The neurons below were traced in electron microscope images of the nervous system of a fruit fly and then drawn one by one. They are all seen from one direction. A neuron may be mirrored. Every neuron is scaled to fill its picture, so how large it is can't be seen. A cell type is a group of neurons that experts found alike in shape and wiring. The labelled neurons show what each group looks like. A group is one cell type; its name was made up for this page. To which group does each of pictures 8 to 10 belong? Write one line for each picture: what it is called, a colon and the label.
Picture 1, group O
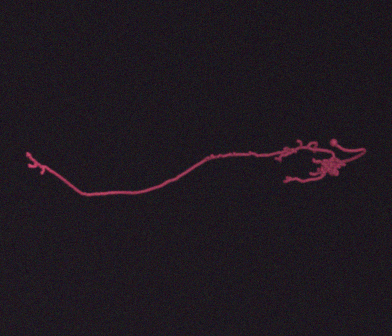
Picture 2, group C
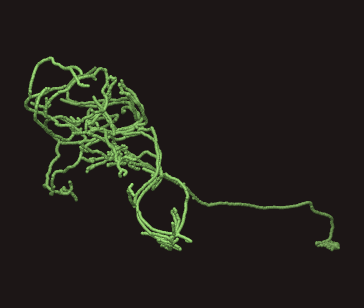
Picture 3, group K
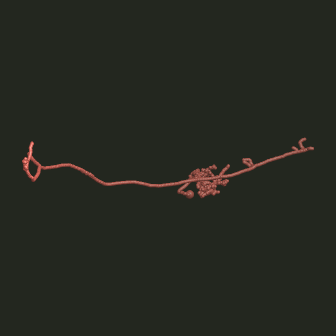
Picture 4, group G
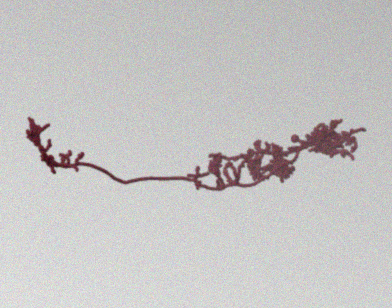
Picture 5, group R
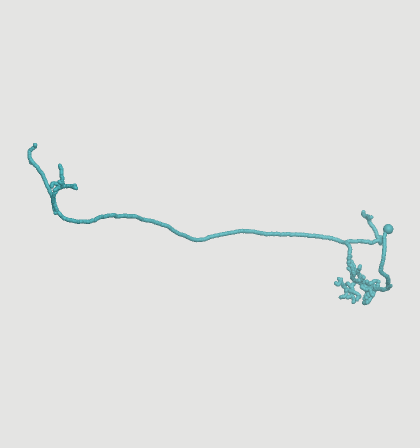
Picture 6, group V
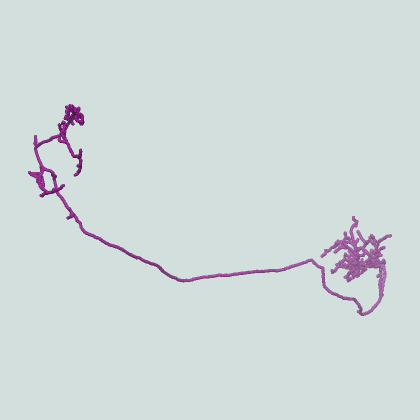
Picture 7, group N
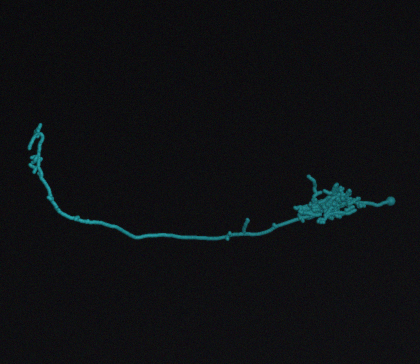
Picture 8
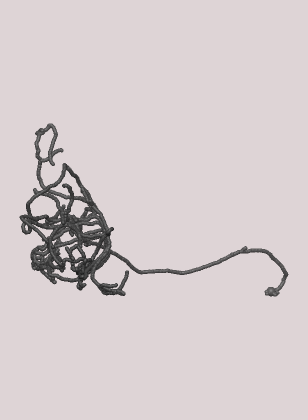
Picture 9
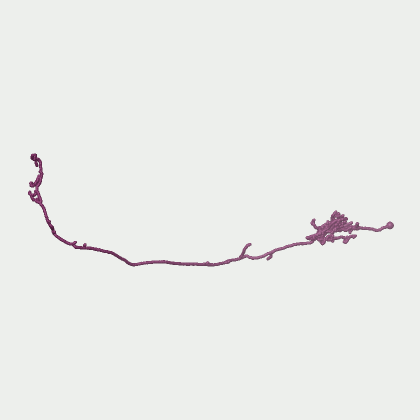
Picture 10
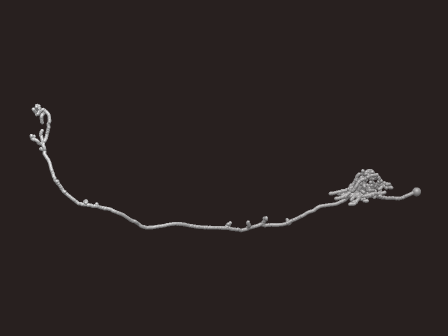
8: group C
9: group N
10: group N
